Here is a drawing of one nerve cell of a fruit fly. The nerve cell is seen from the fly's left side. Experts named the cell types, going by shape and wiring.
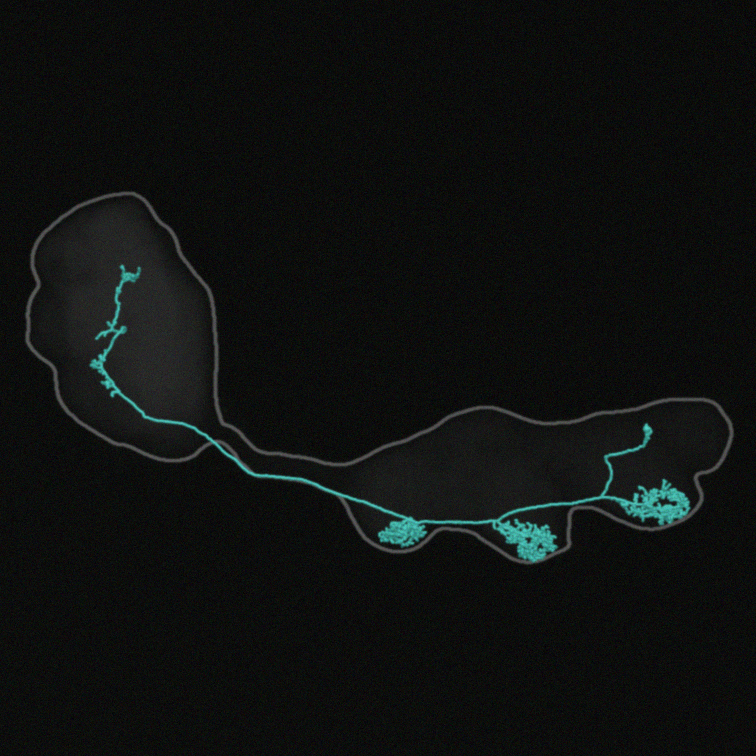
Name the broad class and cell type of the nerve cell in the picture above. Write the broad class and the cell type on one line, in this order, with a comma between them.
ascending neuron, ANXXX075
